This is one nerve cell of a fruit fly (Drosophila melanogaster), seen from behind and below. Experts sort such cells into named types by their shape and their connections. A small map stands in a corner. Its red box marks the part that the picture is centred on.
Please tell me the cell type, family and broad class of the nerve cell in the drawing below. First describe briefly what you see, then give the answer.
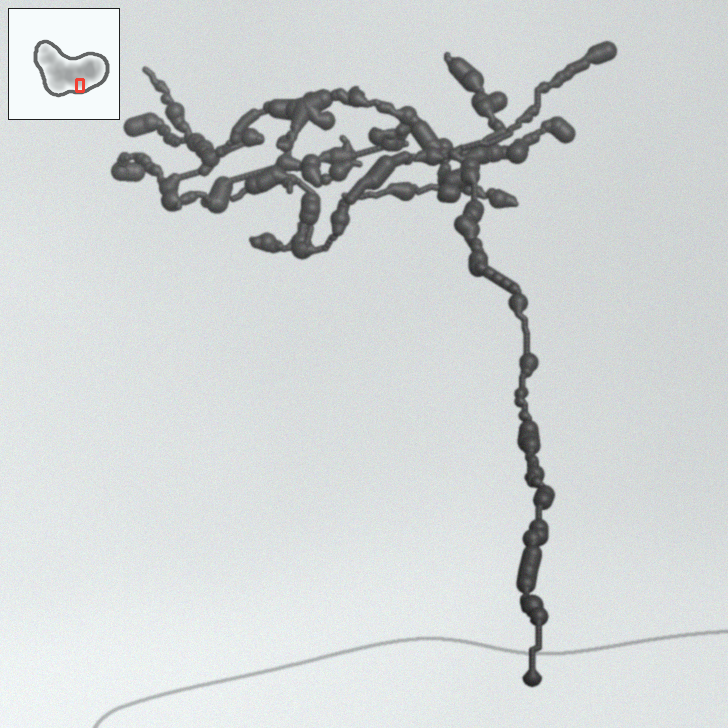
In this view it is taller than it is wide. The cell type is LB1b. The name of its family is class gustatory. This is a sensory neuron entering the brain.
